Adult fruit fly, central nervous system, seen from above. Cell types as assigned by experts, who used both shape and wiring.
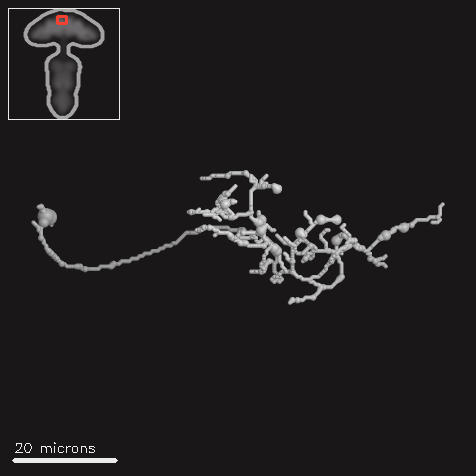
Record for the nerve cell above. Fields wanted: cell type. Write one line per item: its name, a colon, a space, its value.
cell type: GNG408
